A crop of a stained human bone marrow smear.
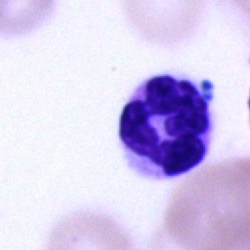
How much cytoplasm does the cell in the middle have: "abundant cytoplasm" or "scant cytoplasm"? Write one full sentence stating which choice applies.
The cell's cytoplasm is limited to a narrow rim.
